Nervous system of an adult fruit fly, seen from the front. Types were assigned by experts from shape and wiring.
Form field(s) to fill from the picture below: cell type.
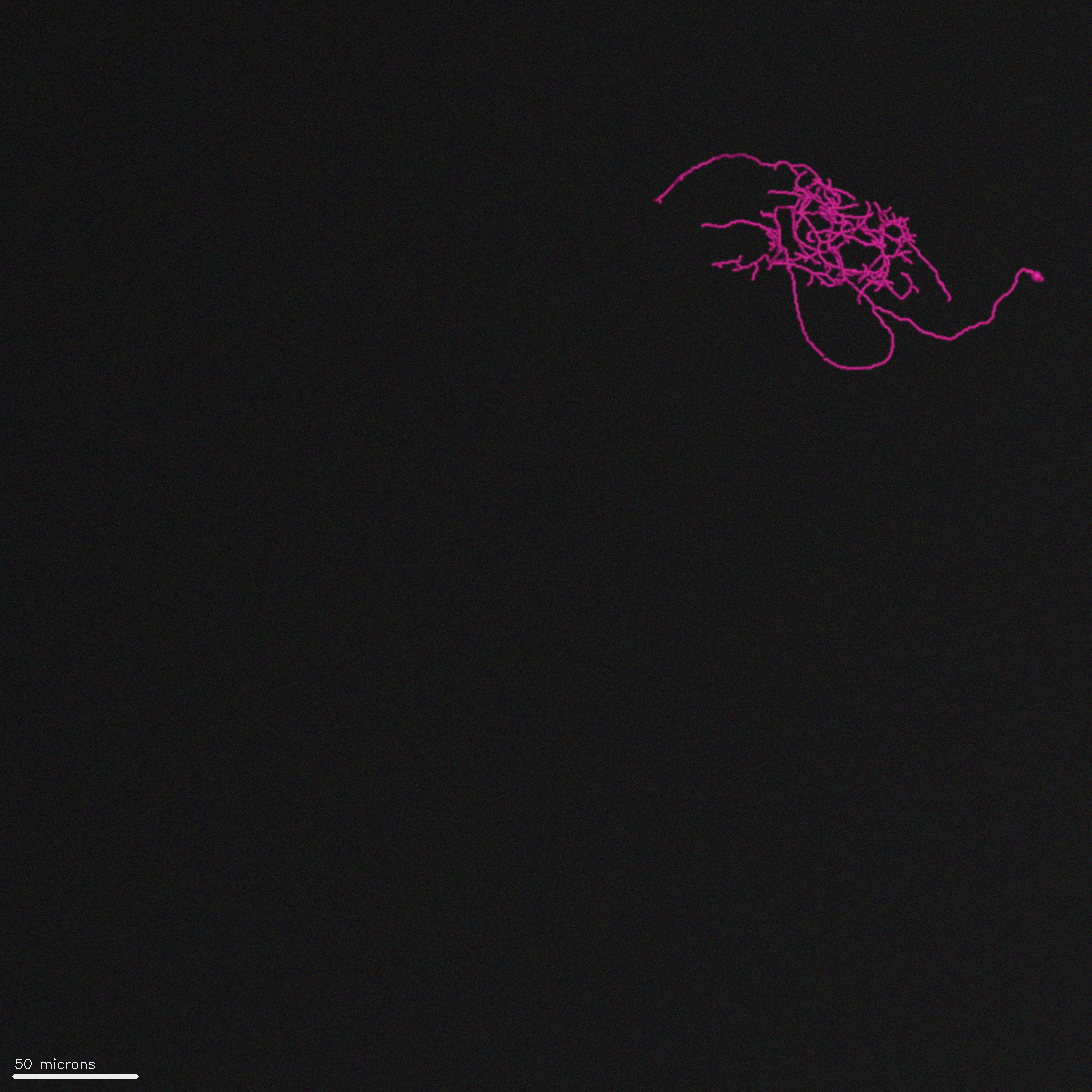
CB3782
